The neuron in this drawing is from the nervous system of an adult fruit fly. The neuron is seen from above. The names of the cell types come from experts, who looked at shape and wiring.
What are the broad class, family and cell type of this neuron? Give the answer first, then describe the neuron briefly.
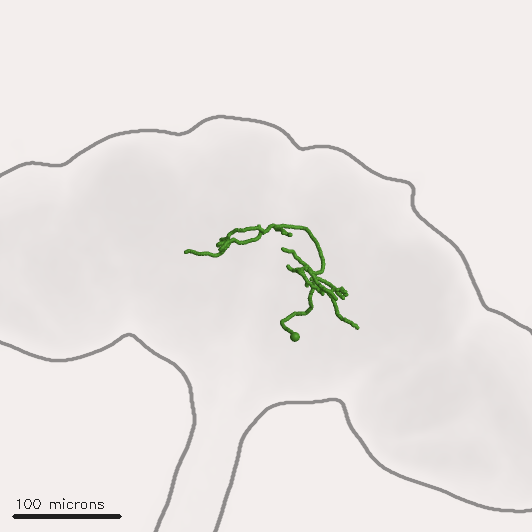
This is a central-brain intrinsic neuron. The family is hemilineage DM3_dorso_medial. It is of cell type SMP523. It lies in the brain. From left to right in the picture it spans about 160 microns.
